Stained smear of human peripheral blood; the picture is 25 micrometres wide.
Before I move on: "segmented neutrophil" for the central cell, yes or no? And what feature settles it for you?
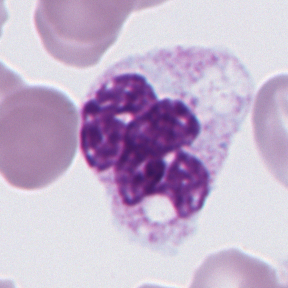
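The outline is irregular, roughly triangular rather than round, and red cells lie close around it, though none overlaps it. Its chromatin is dark purple and coarsely clumped, and I see no nucleoli. The cytoplasm is plentiful and very pale lilac, with fine pinkish-purple granules scattered through it.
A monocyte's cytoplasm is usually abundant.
So the plentiful cytoplasm, taken alone, would suit a monocyte.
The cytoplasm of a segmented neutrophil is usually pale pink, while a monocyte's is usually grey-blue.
This very pale lilac is not grey-blue, which tells against monocyte.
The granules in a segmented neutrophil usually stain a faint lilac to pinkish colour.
The fine pinkish-purple granules here sit well with that. So the name segmented neutrophil fits this cell.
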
